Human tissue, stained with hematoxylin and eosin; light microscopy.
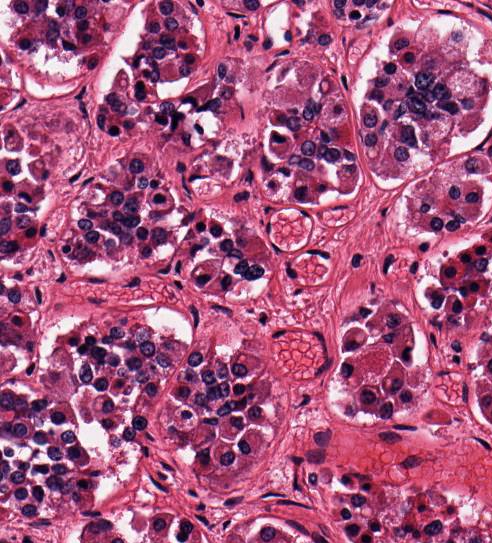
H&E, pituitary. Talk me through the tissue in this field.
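Throughout the field, cells are grouped into rounded nests divided by thin pink fibrous septa. These septa consist of wavy pink collagen fibres with scattered thin elongated nuclei. In the larger nests, most cells have round, dark purple nuclei. White clefts separate many nests, or groups of cells within them, from the surrounding stroma.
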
